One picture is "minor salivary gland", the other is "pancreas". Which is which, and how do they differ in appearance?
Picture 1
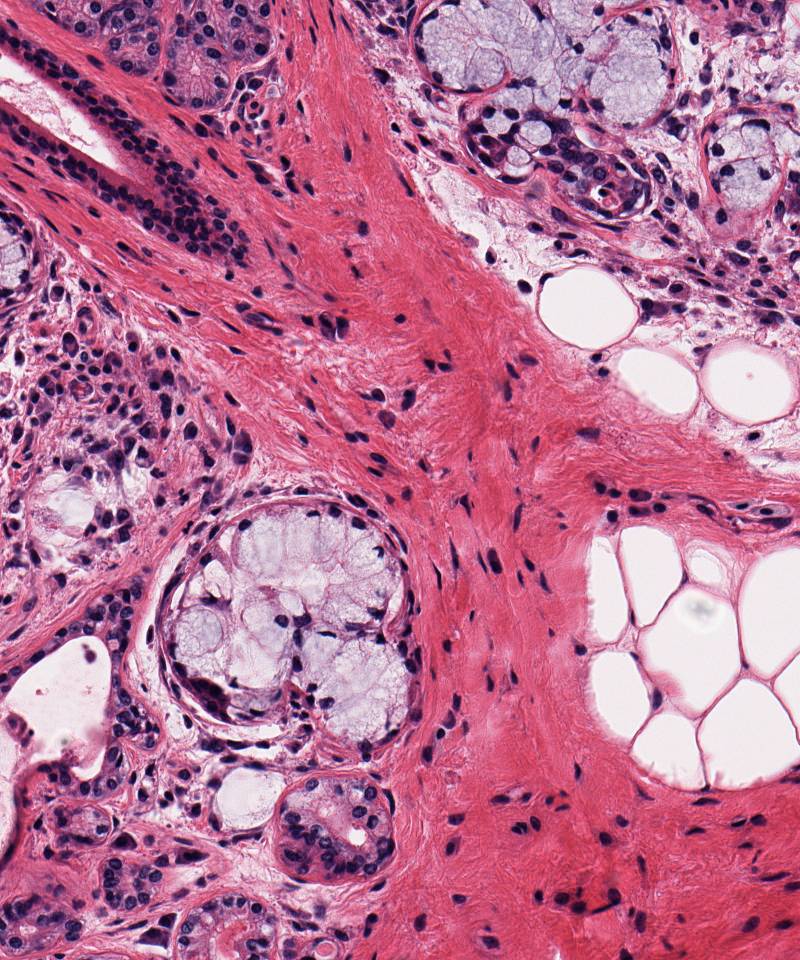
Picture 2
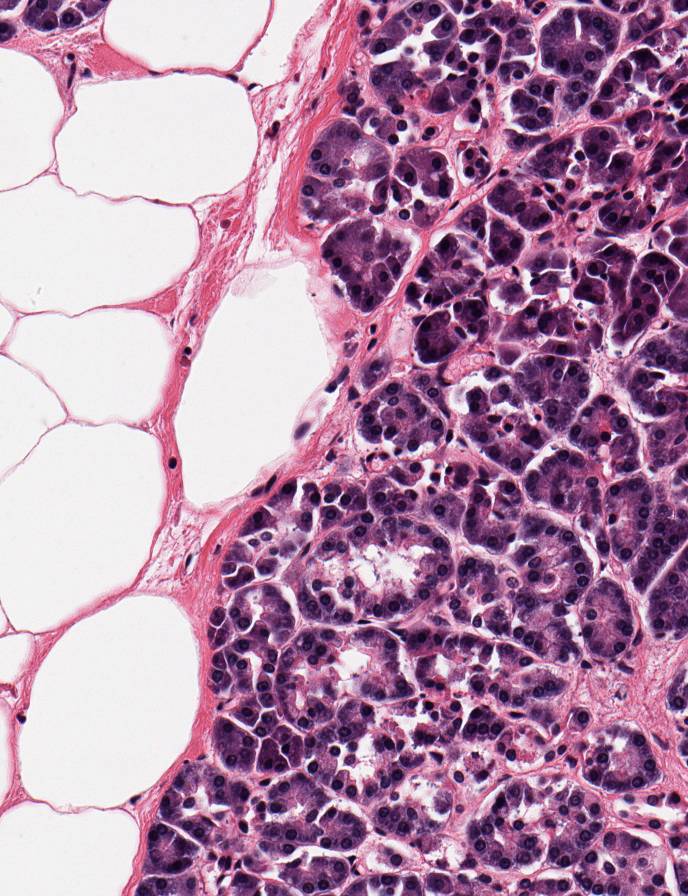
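Picture 1: minor salivary gland. Picture 2: pancreas. Picture 1: broad dense pink fibrous band, top left to bottom right, separating glandular tissue on the left from that at the upper right; its nuclei sparse and elongated. Mucous cells: pale, bluish-grey, foamy cytoplasm; dark nuclei pressed flat against the cell base. Lower left: smaller gland units, cells with denser purple-pink cytoplasm and round nuclei. Picture 2: fat on the left, densely packed glandular tissue on the right. Closely packed acini of pyramidal cells around tiny central lumens; nuclei round, dark, toward the cell base; cytoplasm deep purple.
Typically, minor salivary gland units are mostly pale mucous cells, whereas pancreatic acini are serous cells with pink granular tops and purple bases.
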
